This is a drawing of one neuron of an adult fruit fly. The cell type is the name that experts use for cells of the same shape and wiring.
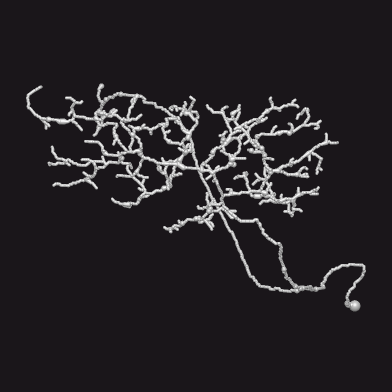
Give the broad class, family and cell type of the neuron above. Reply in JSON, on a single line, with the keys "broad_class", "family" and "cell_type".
{"broad_class": "visual projection neuron", "family": "MeVP", "cell_type": "MeVP4"}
